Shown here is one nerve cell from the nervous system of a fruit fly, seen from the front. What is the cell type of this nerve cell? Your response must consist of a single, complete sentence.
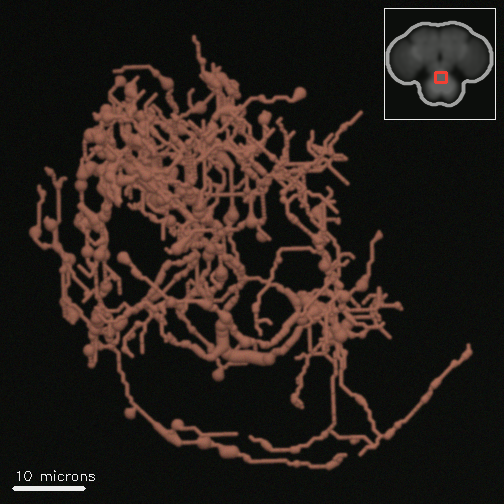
What this nerve cell is, by cell type, is INXXX322.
